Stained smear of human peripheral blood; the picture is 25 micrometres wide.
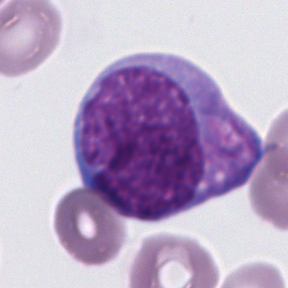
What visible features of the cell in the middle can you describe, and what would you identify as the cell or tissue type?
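Begin with the shape: rounded, with a bulge of cytoplasm extending to the right. The nucleus fills most of the cell. Now scan the cytoplasm; there are no coarse granules, but at the lower right, next to the nucleus, lie a few small clear spots. This is an atypical promyelocyte.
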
